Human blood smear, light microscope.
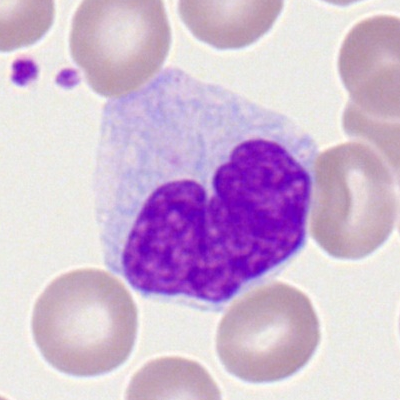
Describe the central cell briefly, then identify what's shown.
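Looking at this cell, its outline is angular and irregular rather than round. The nucleus has a deep notch along its top edge, so it looks folded into two lobes, and it sits in the lower part of the cell. I find no coarse granules in the cytoplasm. This is a monocyte.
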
